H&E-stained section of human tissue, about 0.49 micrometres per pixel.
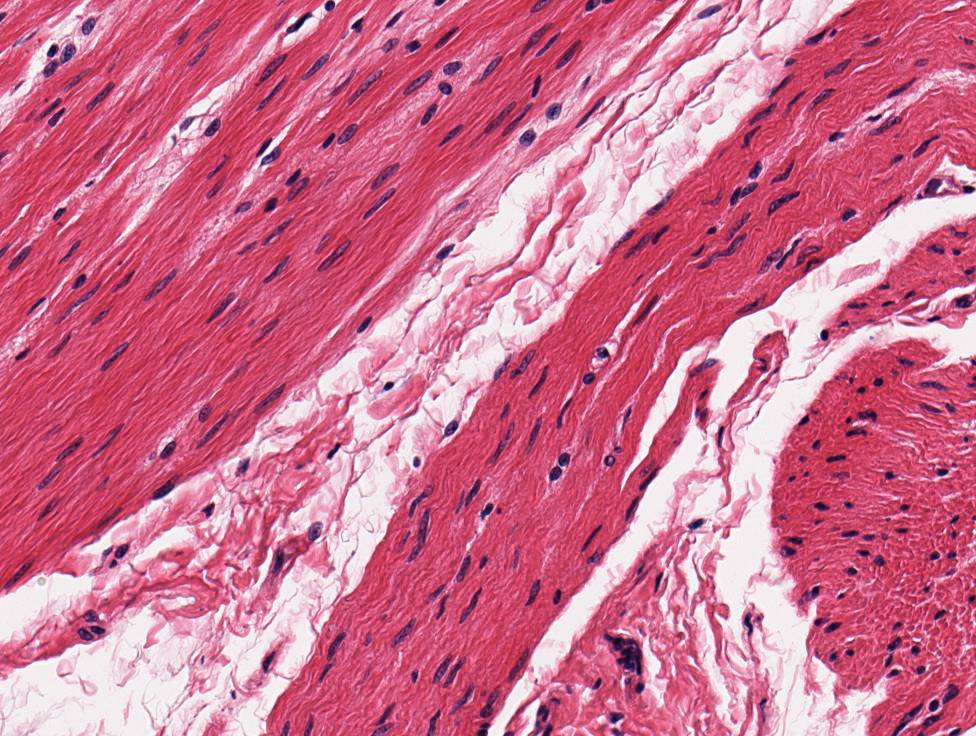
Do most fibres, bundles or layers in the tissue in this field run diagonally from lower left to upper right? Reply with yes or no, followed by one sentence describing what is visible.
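Yes. Broad bundles of muscle fibres run diagonally from the lower left towards the upper right across most of the field.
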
